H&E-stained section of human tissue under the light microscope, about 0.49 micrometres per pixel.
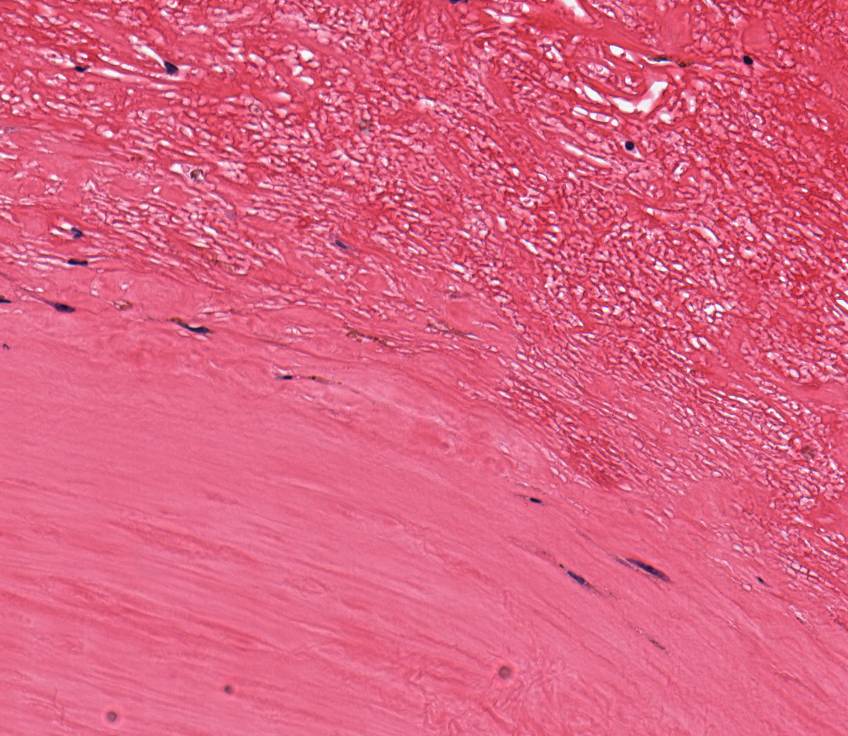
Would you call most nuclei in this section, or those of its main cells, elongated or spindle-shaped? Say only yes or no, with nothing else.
Yes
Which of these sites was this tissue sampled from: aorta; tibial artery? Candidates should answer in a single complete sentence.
Tissue for this section was sampled from the tibial artery.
